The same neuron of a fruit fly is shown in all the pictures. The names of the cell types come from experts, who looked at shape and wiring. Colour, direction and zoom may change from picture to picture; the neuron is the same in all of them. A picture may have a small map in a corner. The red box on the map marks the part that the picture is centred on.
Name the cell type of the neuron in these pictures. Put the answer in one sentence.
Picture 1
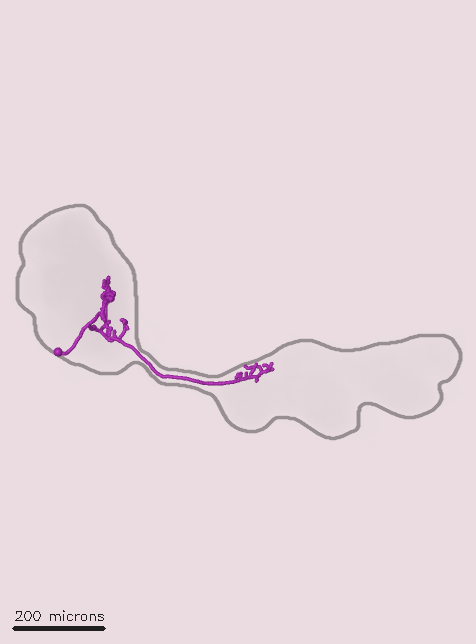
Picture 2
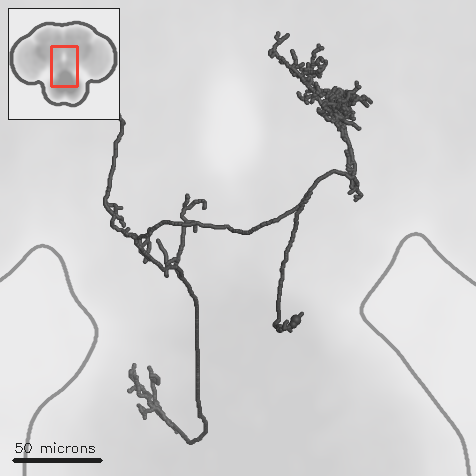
The cell type is DNg46.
